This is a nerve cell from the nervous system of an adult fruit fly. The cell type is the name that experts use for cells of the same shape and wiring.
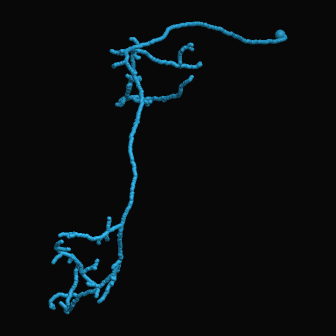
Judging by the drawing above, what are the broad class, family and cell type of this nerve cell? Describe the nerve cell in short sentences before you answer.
The cell body is at the upper right of the picture. As drawn here it is about as wide as it is tall. Its broad class is central-brain intrinsic neuron. The family is hemilineage DM6_posterior. Its cell type is CB4096.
